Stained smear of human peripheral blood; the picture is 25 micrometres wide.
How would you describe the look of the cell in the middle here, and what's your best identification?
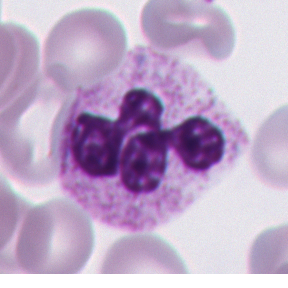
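In outline the cell is roughly round. Its nucleus is divided into four separate lobes. Fine lilac-pink granules fill the cytoplasm evenly, and no vacuoles are seen there. The cell is a segmented neutrophil.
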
